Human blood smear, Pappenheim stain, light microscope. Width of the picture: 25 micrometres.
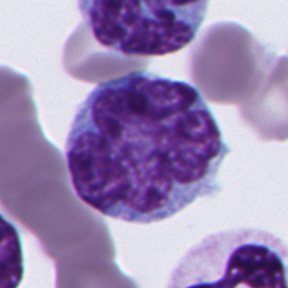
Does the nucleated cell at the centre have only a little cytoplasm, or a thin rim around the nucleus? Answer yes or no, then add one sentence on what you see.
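Yes. The nucleus fills most of the cell.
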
